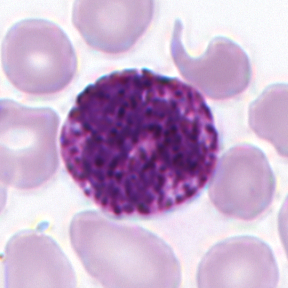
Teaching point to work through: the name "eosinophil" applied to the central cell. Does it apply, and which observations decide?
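The outline of the cell is round.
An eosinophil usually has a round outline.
This feature alone does not exclude eosinophil. The cell is crowded with coarse dark purple granules that reach all the way to its edge.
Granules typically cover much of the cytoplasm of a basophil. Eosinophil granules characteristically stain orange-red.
The crowding therefore agrees with basophil, and the dark purple colour counts against eosinophil. The granules lie over the nucleus, so that its outline cannot be traced.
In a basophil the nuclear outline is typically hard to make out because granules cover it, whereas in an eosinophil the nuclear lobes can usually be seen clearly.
The hidden nucleus therefore speaks for basophil and against eosinophil. Between the granules the background of the cell is pale pinkish-lilac, and the surface bears no projections. The cell is a basophil, not an eosinophil.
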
